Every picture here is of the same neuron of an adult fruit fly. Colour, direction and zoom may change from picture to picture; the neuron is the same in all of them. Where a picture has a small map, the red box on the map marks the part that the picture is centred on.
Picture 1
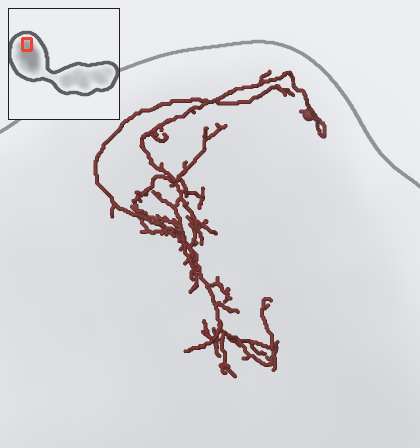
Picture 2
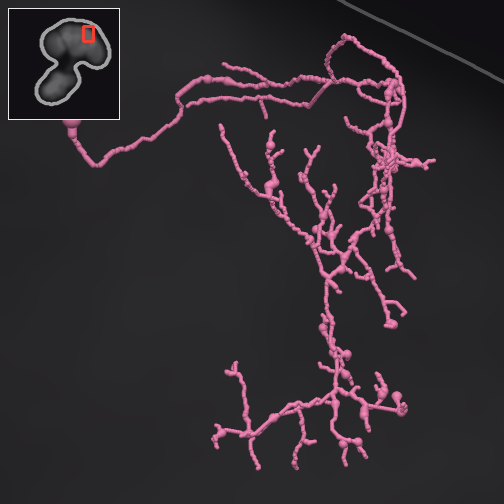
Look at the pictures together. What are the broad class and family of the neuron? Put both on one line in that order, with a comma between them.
central-brain intrinsic neuron, hemilineage SLPpm1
